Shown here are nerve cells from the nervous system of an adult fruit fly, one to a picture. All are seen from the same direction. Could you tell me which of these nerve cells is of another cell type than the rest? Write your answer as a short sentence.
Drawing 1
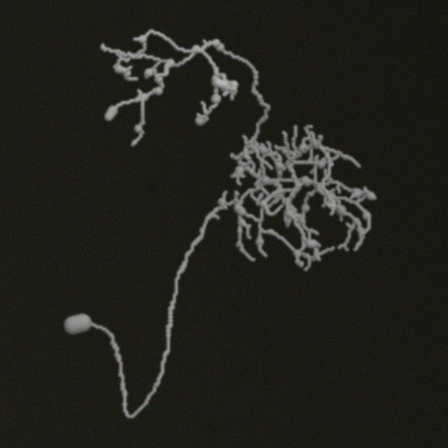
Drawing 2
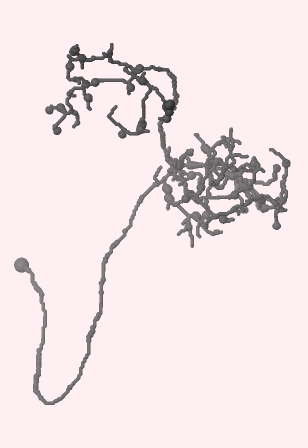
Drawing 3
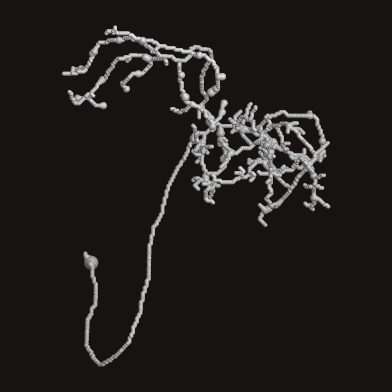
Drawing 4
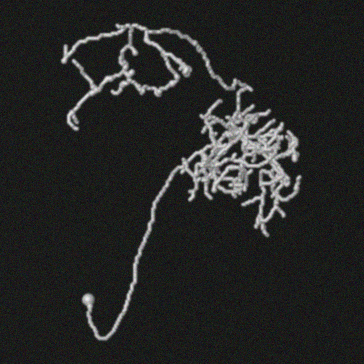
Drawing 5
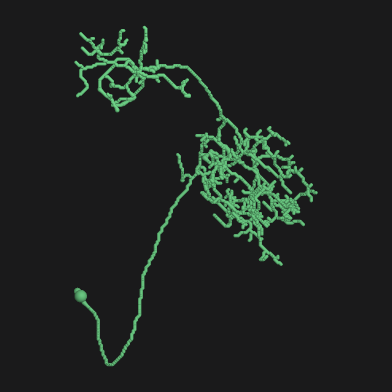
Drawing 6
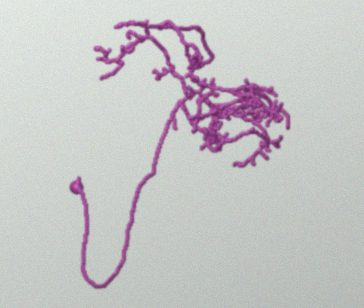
Drawing 5 shows a nerve cell of another cell type.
